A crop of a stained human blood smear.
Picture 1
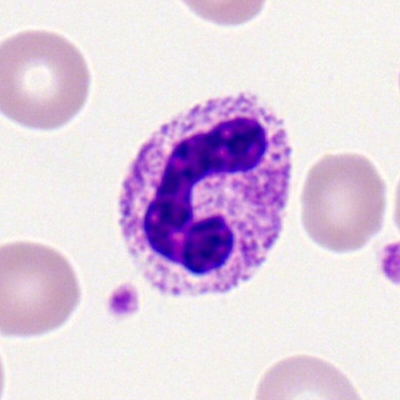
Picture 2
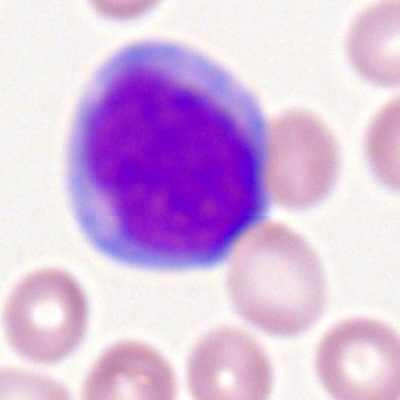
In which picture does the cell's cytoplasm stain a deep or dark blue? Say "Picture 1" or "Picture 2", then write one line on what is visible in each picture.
Picture 2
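What picture 1 shows: The cytoplasm is abundant and pale pink.
What picture 2 shows: The cytoplasm is a narrow rim of blue around the nucleus.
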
